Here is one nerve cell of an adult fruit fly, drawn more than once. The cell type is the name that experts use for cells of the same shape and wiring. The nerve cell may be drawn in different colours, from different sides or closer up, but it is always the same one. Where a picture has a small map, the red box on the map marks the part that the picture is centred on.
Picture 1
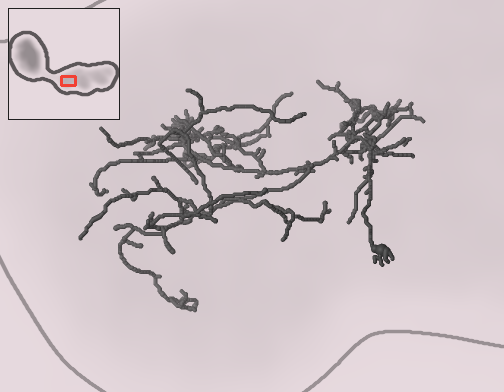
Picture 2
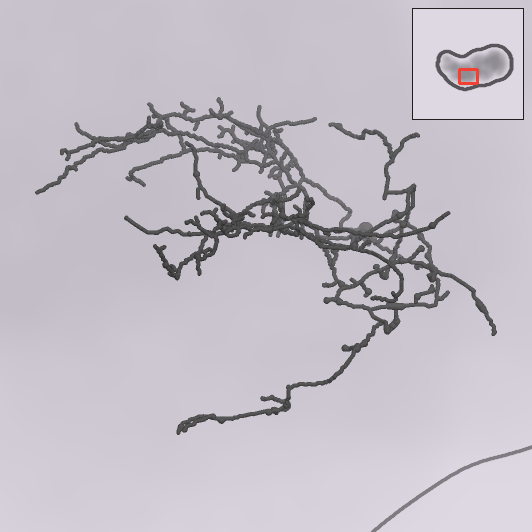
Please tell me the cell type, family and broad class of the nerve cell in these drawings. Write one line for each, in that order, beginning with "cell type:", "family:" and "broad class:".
cell type: IN12A056
family: hemilineage 12A
broad class: nerve-cord intrinsic neuron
